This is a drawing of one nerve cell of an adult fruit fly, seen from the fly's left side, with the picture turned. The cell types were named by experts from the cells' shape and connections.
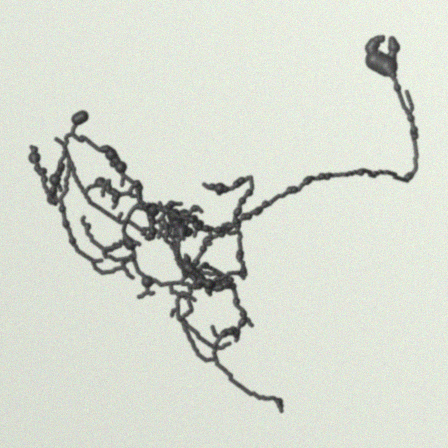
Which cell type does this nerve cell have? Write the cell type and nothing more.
INXXX441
